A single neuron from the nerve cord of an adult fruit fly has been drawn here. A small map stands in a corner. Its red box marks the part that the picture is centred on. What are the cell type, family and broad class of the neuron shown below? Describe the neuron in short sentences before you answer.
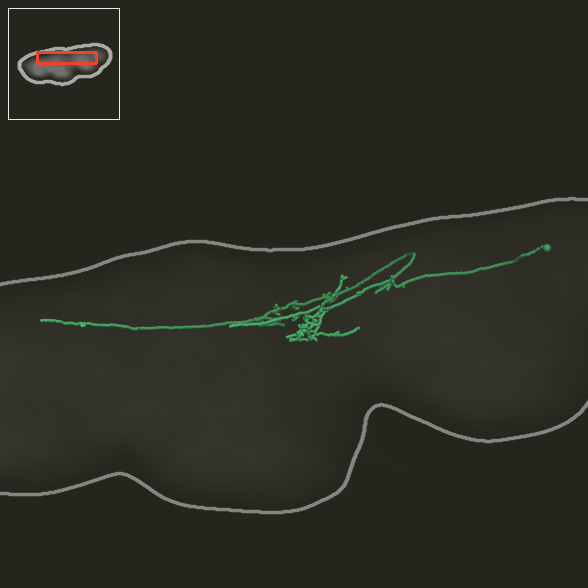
As drawn here it is more than twice as wide as it is tall. It is of cell type IN06A091. Its family is hemilineage 06A. Its broad class is nerve-cord intrinsic neuron.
